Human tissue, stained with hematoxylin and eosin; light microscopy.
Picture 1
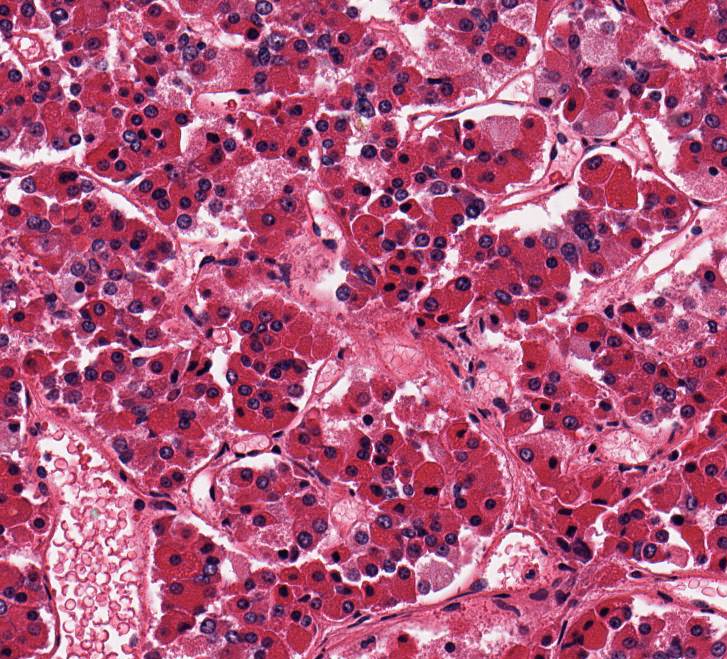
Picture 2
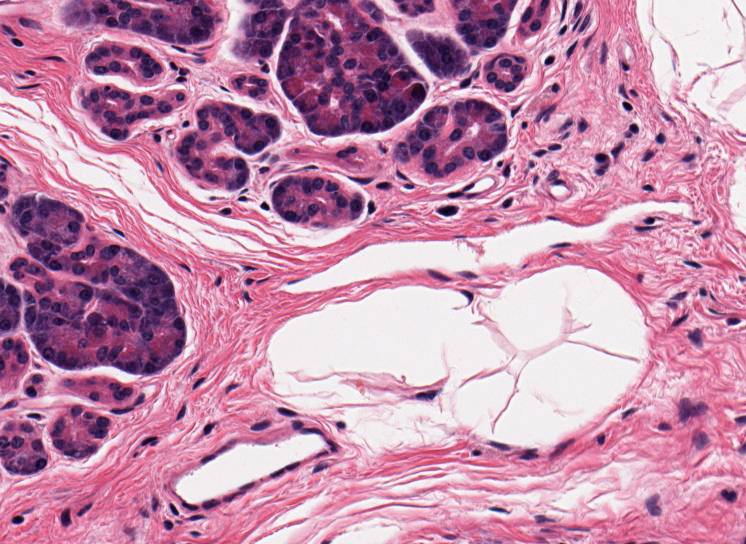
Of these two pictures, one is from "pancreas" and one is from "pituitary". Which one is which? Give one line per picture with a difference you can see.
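Picture 1: pituitary. No gland lumens are formed by the cells anywhere in the field.
Picture 2: pancreas. Lobules of glandular acini occupy the upper and left parts of the field, while the lower right is connective tissue.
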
